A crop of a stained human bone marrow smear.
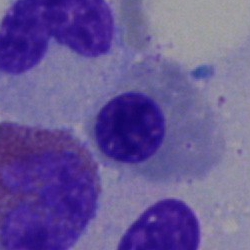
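Erythroblast. Nucleus eccentric, toward the left side of the cell. No distinct nucleolus visible. Cytoplasm largely free of granules. Small blue body at the upper right edge of the cytoplasm.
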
